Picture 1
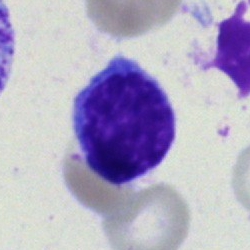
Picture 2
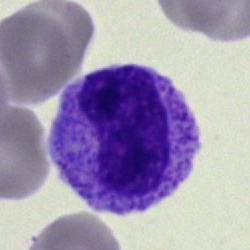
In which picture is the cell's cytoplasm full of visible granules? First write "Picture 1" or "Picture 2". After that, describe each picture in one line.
Picture 2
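Picture 1: No granules are visible in the cytoplasm.
Picture 2: Numerous purple granules are scattered throughout the cytoplasm.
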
